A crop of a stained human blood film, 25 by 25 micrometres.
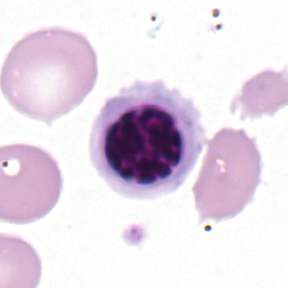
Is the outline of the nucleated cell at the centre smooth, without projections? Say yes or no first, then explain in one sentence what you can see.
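No. The cell border is ragged with small projections along its upper edge.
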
